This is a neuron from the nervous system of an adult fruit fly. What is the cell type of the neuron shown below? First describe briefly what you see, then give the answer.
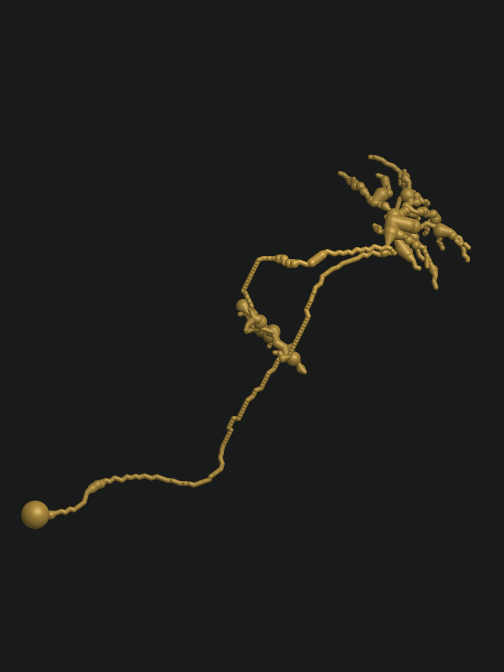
Its cell body lies at the lower left of the picture. As drawn here it is about as wide as it is tall. Its broad class is optic-lobe intrinsic neuron. Its cell type is T5b.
